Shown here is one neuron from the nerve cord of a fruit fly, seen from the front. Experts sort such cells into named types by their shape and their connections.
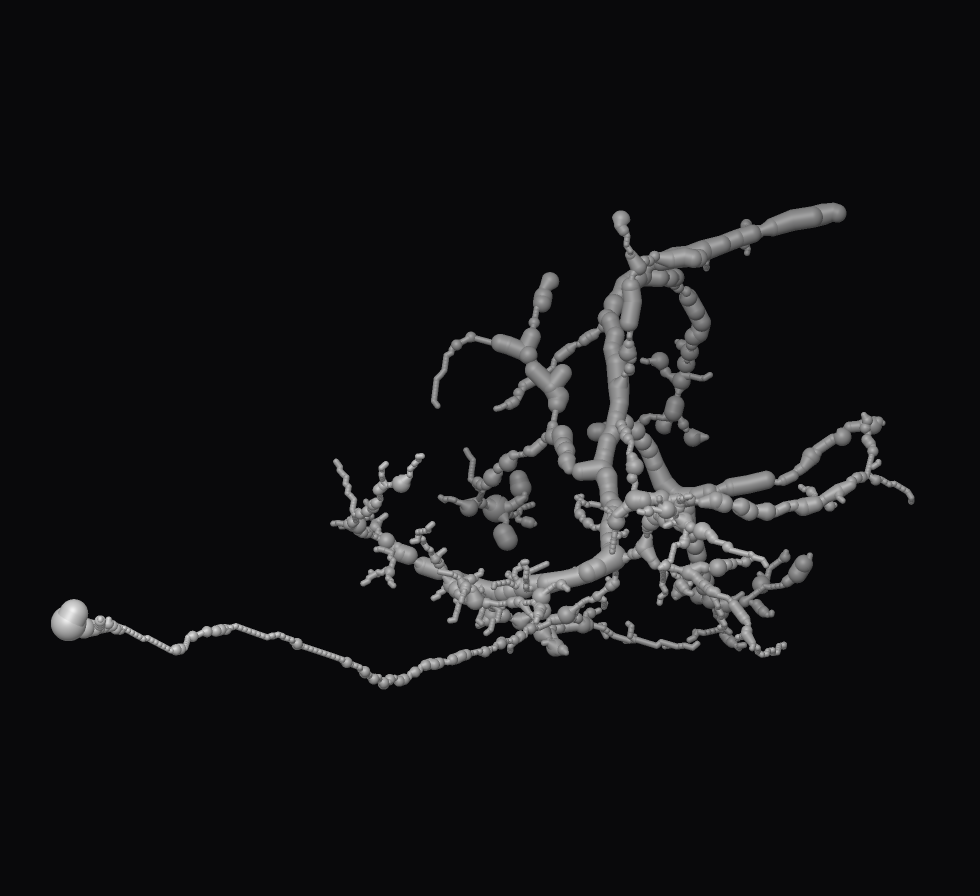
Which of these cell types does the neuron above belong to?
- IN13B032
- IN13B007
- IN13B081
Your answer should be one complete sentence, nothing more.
This neuron is assigned to the cell type IN13B032.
